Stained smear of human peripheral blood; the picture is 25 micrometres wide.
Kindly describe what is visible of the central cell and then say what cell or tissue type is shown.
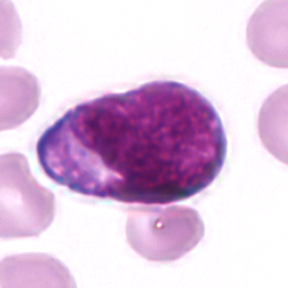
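The cell has a smooth, teardrop-shaped outline, broad on the right and narrowing to the left. Its scant cytoplasm lies mostly at the narrow left end and stains bluish-purple. Beside the left edge of the nucleus, the cytoplasm contains a pale, lightly stained zone. This is an atypical promyelocyte.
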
